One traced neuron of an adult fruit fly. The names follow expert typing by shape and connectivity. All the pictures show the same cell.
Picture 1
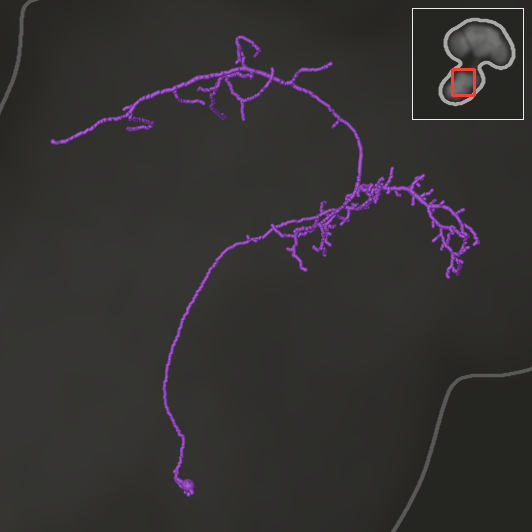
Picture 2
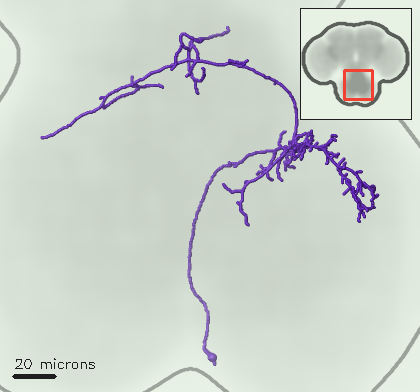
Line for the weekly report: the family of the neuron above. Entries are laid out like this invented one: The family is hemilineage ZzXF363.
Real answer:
The family is hemilineage 06B.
